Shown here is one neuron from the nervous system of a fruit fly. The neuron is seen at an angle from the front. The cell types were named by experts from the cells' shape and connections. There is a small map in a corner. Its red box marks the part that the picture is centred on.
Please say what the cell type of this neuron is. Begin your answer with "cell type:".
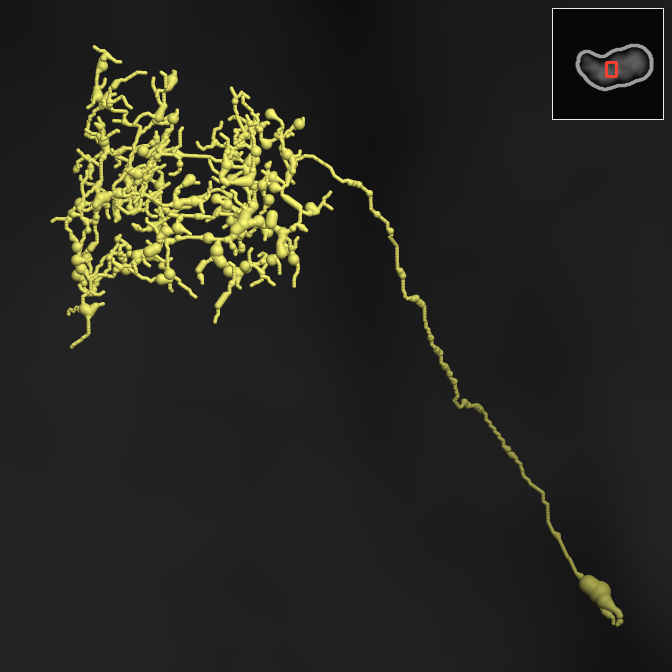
cell type: Li14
